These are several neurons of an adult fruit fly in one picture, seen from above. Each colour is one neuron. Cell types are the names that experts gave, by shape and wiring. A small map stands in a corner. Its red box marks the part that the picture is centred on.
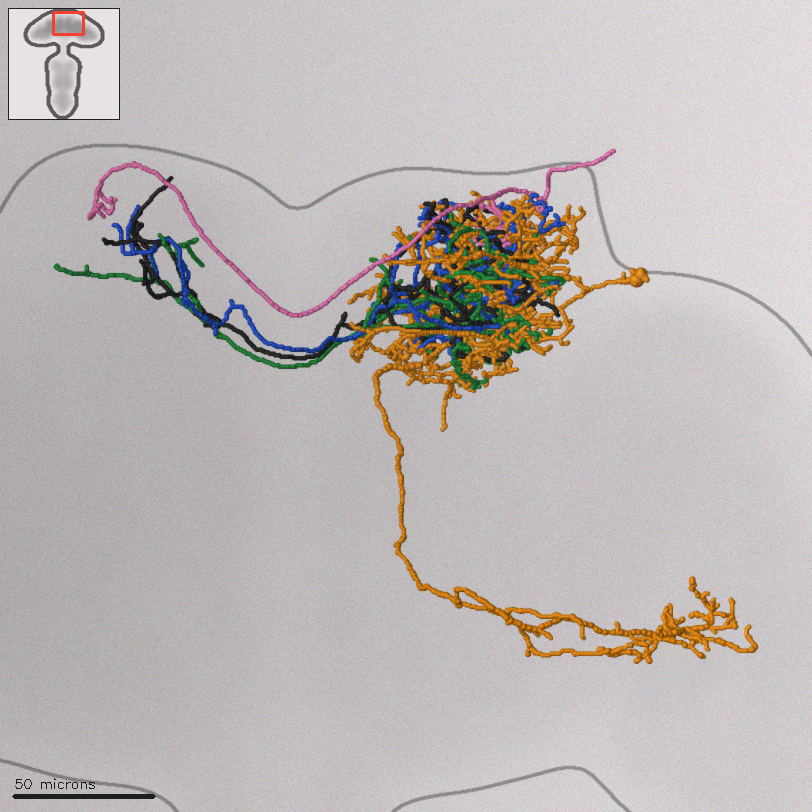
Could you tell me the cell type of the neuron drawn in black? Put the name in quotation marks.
"v2LN34F"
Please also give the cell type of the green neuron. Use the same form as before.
"CB3417"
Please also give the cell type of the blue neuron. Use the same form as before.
"v2LN34A"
